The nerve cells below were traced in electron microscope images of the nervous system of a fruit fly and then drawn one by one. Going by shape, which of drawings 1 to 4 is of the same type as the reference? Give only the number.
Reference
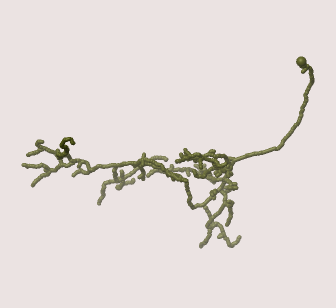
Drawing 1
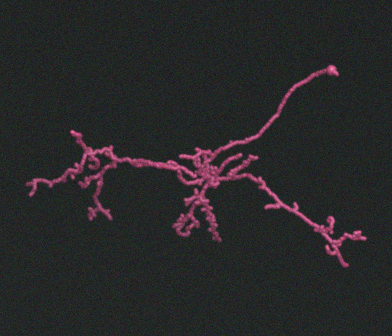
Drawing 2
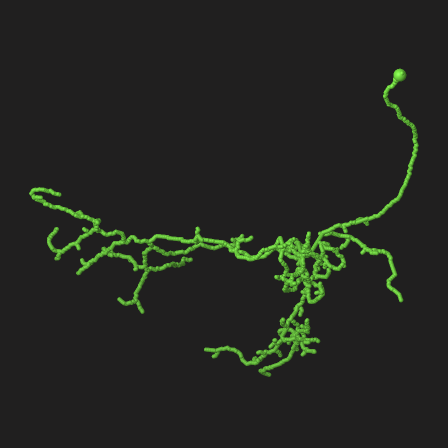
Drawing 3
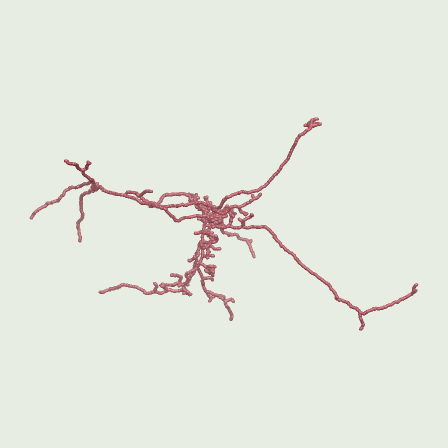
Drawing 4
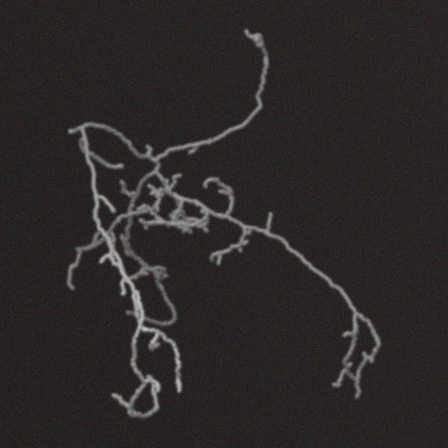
2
